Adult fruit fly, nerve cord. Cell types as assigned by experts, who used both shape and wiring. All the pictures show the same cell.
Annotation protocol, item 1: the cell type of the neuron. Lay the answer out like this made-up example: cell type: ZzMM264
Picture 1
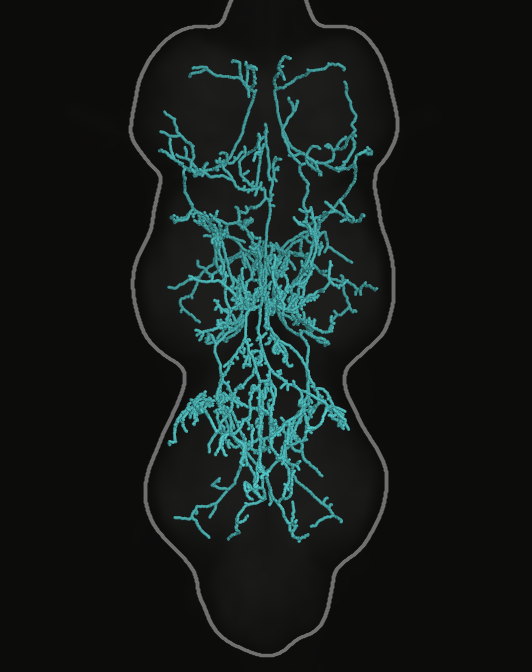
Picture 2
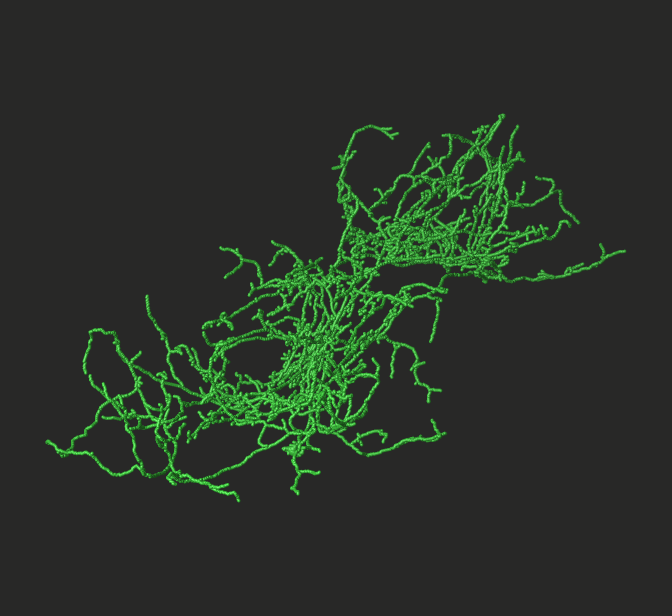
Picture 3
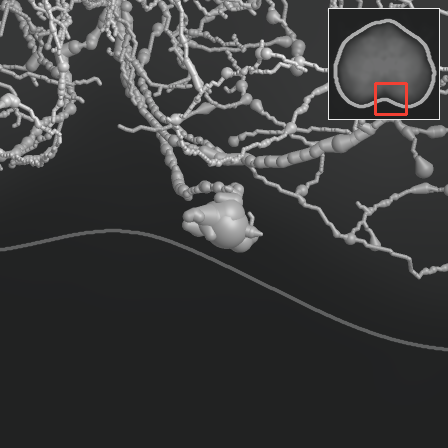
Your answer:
cell type: IN00A002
